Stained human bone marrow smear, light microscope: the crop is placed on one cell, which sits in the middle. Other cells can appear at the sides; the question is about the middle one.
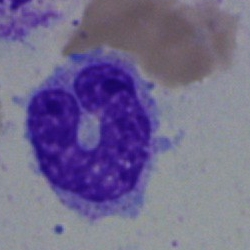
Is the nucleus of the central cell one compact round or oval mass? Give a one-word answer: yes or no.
No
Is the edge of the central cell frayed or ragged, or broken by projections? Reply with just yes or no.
Yes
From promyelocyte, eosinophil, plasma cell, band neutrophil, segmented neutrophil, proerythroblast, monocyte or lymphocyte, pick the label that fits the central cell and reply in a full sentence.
Among the cells in view, the one in the middle is a monocyte.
